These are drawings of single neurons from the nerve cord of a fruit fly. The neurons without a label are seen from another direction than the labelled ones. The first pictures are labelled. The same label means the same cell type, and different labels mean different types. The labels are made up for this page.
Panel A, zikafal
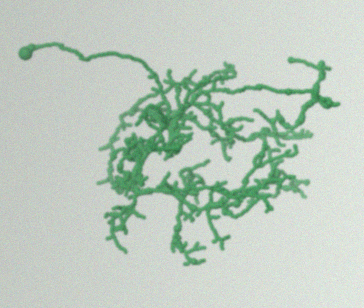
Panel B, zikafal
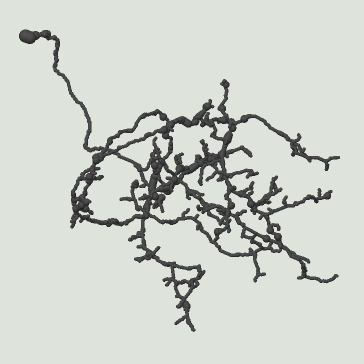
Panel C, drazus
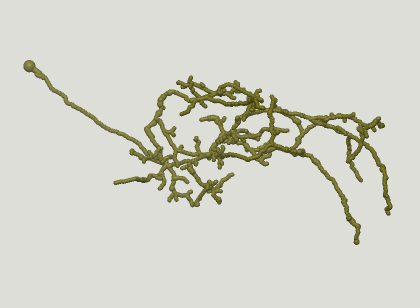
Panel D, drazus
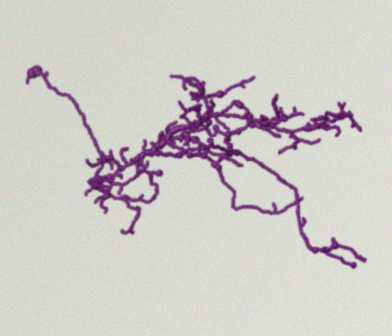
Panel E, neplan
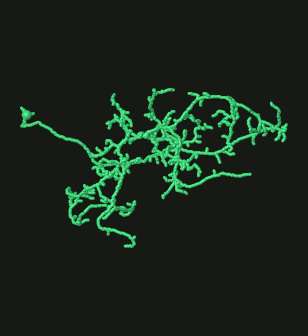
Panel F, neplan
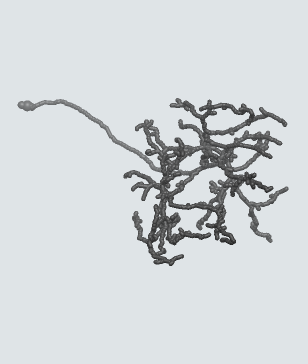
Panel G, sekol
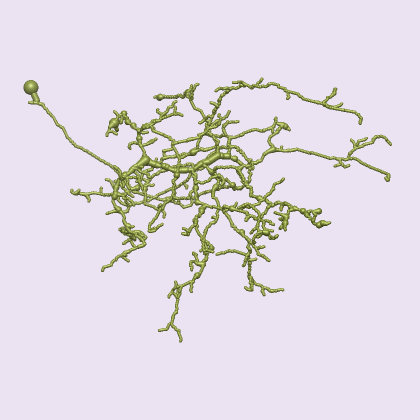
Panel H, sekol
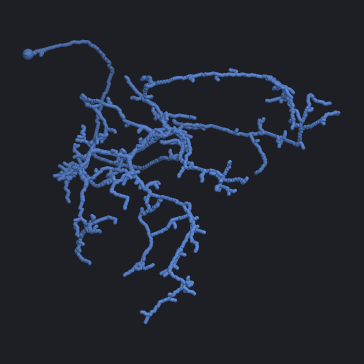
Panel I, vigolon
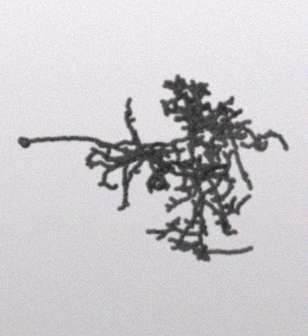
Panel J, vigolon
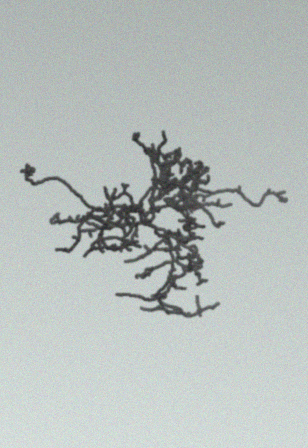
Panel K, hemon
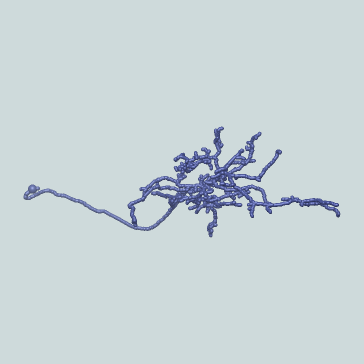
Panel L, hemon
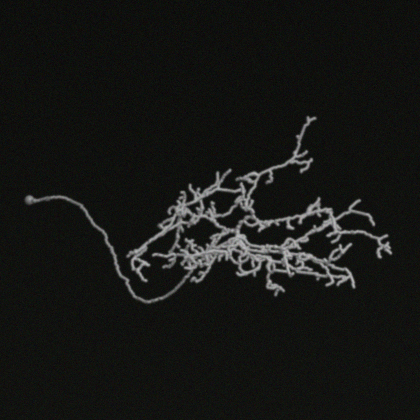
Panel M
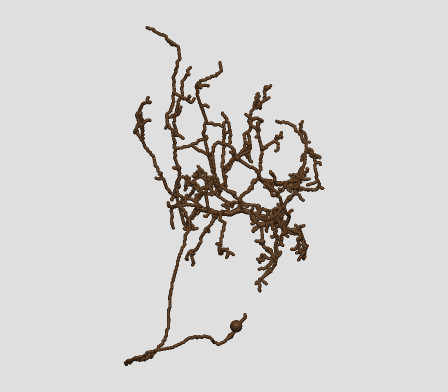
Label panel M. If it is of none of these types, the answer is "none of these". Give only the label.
neplan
